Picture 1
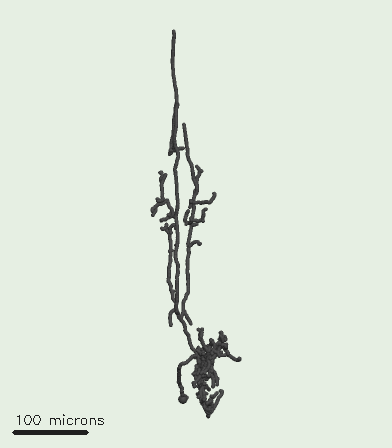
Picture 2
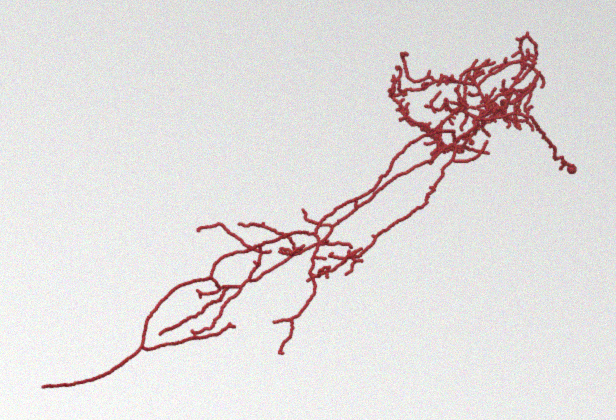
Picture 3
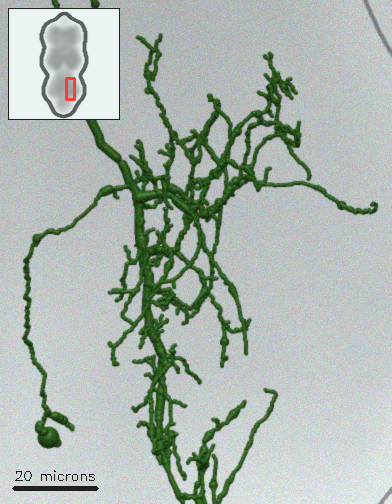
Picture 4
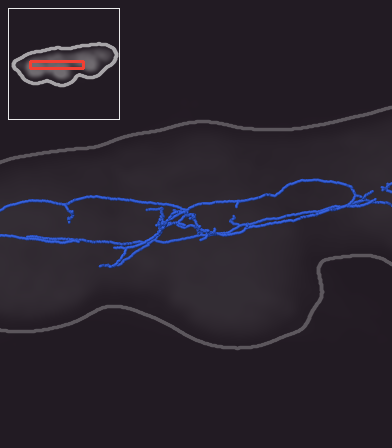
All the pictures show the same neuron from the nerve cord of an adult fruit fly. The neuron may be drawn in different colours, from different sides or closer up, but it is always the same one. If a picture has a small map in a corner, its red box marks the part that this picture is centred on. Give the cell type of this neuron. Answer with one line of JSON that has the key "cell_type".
{"cell_type": "AN05B104"}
